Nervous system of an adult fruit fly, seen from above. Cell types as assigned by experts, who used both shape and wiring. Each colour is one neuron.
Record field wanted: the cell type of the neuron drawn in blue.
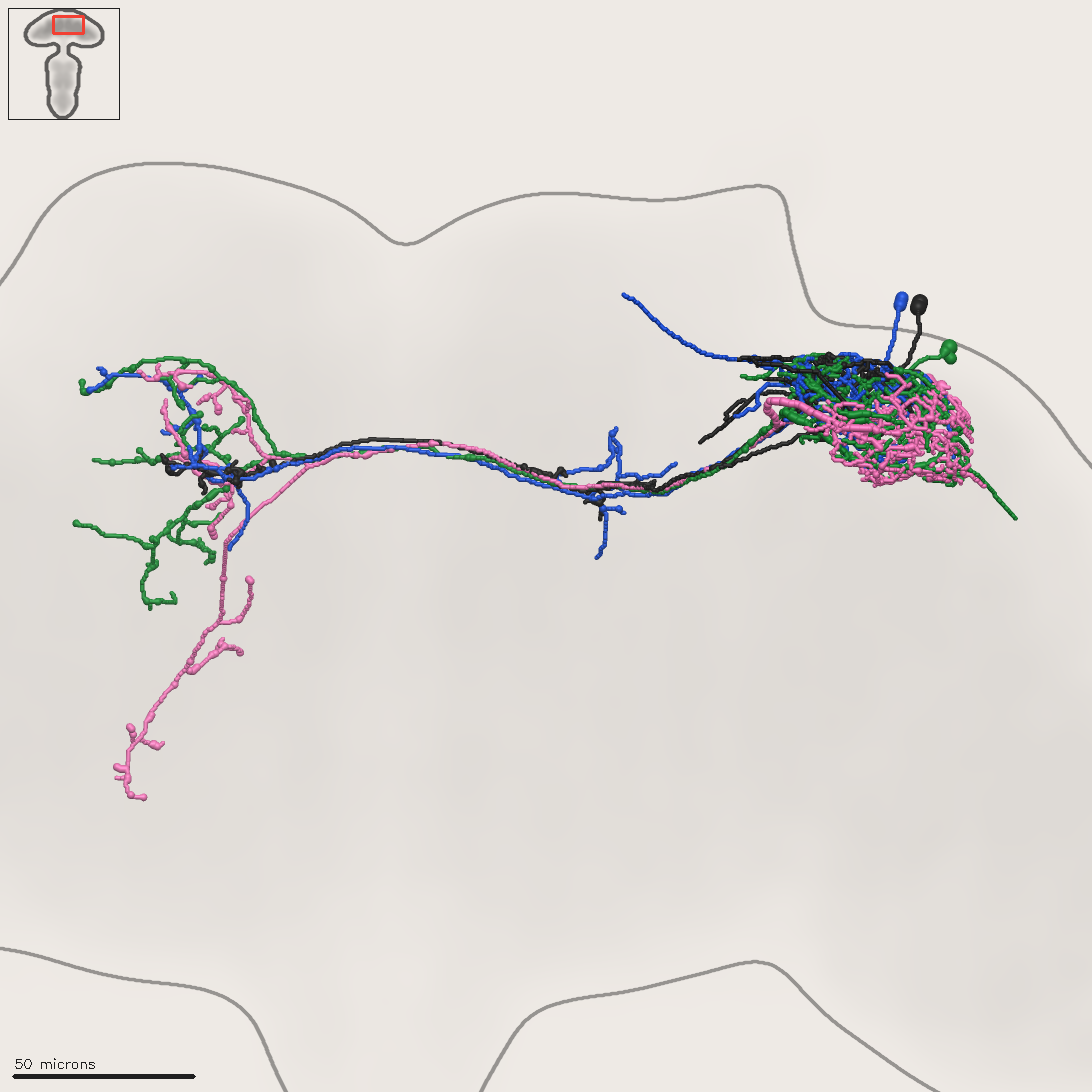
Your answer: CB3127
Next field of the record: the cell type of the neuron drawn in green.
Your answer: AOTU001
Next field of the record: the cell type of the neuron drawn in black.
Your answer: CB0361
